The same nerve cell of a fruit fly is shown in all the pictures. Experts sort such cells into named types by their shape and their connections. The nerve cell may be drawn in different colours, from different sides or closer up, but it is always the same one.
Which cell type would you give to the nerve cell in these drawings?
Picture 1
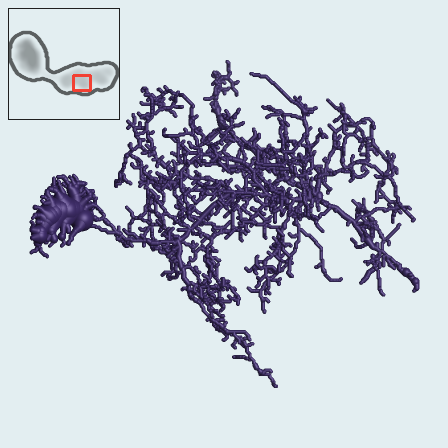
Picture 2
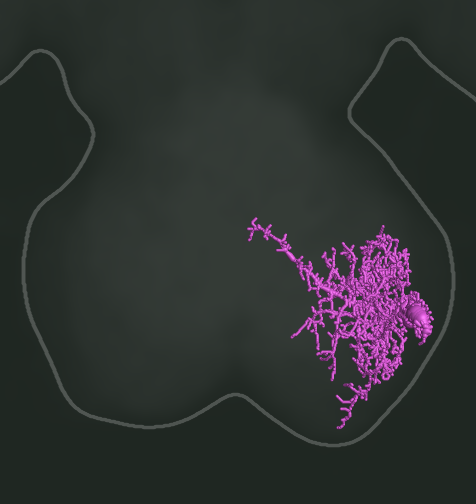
Ti extensor MN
